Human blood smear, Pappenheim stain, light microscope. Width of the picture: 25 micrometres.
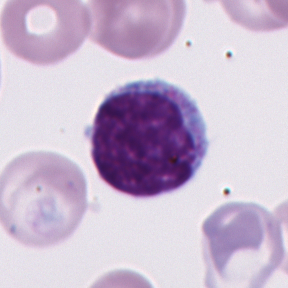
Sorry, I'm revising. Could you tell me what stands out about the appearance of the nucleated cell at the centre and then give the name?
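Round in outline, the cell measures about 11 micrometres across. The nucleus lies off-centre, toward the left, and fills about 80% of the cell's area. Its chromatin is dark purple and coarsely clumped. The cytoplasm forms a narrow rim, widest on the right side. It is a typical lymphocyte.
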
